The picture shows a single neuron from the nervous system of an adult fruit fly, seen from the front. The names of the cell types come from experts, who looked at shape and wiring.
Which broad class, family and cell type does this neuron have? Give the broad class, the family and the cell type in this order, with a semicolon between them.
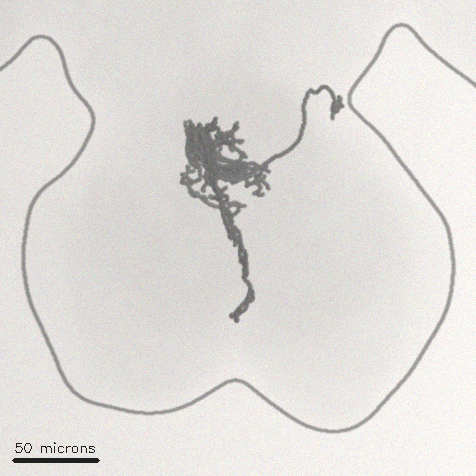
nerve-cord intrinsic neuron; hemilineage 14A; IN14A020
